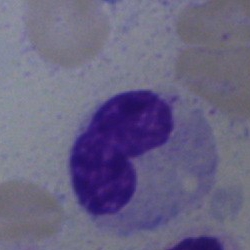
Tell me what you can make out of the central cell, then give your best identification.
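Toward the left side of the cell lies the nucleus. Its chromatin stains dark purple in a patchy, clumped pattern, and no nucleoli are visible. Distinct granules are absent from the cytoplasm. This cell is a band neutrophil.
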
